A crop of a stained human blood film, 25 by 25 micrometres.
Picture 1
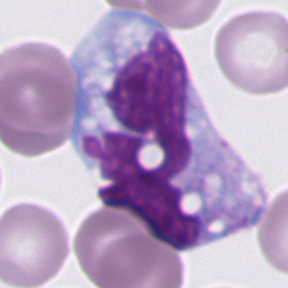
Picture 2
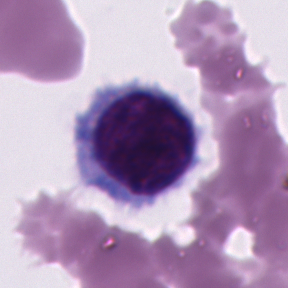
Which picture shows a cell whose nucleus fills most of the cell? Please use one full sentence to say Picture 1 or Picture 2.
In picture 2, the cell has scant cytoplasm.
